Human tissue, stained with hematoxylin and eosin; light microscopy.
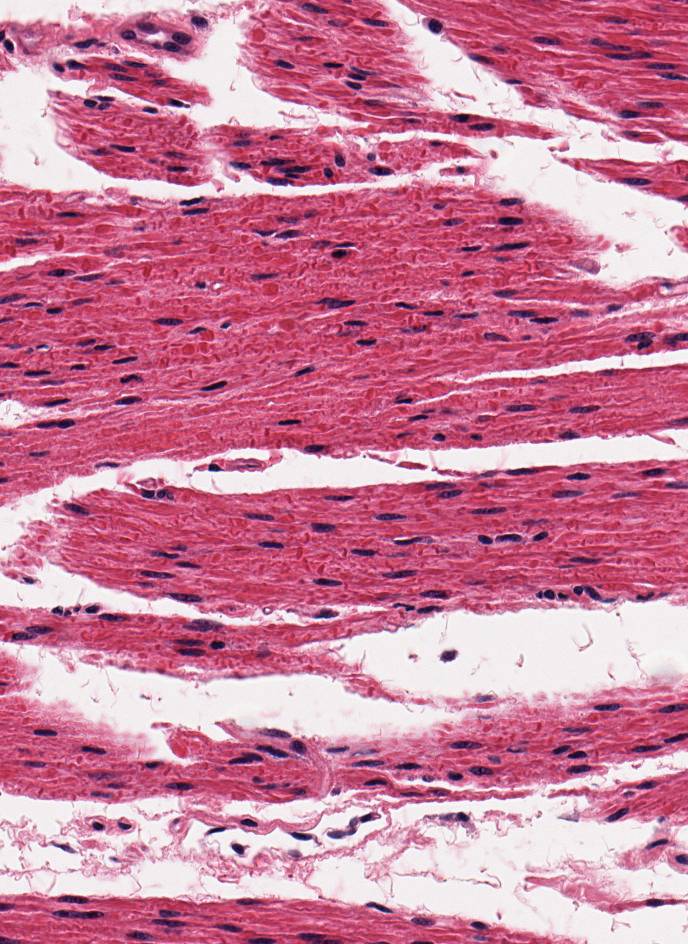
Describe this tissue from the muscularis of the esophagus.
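Smooth muscle cells, cut longitudinally. Nuclei dark, elongated, cigar-shaped, parallel to the cell long axis. Cytoplasm fairly even bright pink; no cross-striations visible. Near bottom, between bundles: pale, loose, wispy connective tissue, few scattered nuclei.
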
